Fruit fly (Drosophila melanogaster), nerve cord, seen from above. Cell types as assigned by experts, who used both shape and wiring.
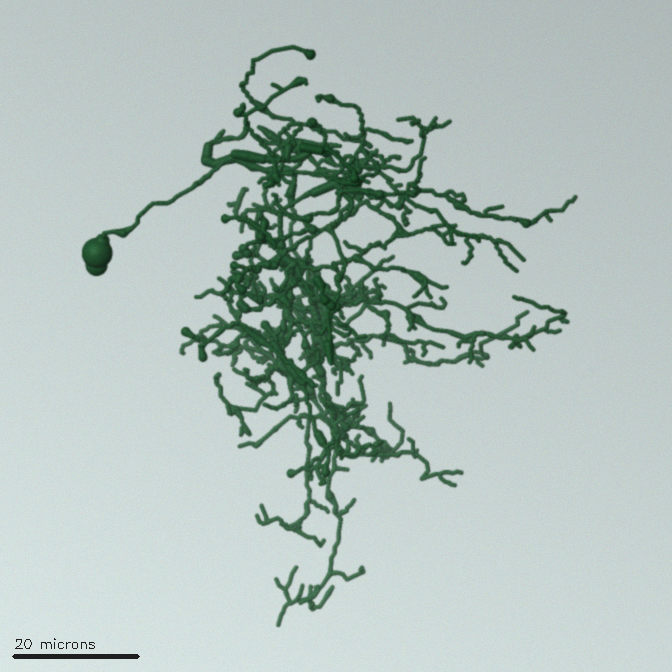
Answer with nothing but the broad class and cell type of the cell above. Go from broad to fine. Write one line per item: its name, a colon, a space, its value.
broad class: nerve-cord intrinsic neuron
cell type: INXXX416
